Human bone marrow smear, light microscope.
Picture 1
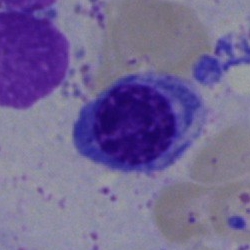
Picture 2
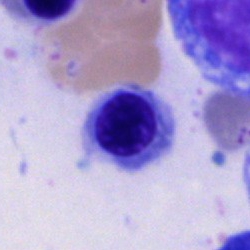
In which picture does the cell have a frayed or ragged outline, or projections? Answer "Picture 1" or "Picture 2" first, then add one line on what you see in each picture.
Picture 2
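Picture 1: The cell has a smooth oval outline.
Picture 2: A small tail-like projection extends from the lower left of the cell.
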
